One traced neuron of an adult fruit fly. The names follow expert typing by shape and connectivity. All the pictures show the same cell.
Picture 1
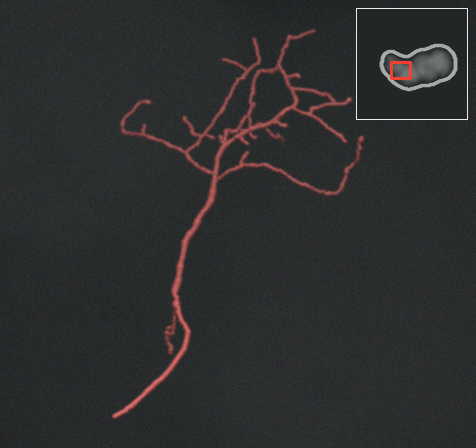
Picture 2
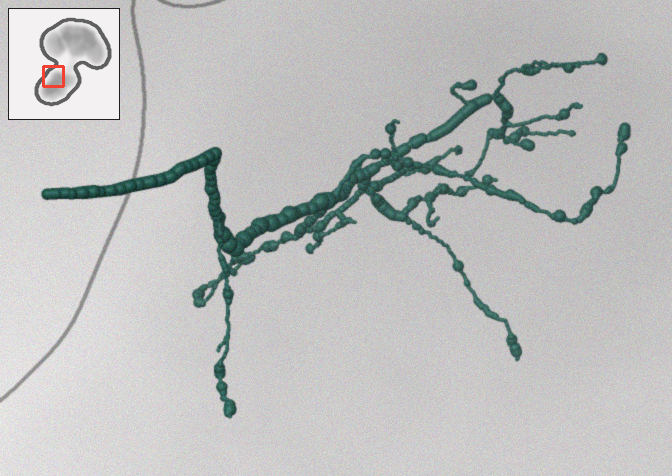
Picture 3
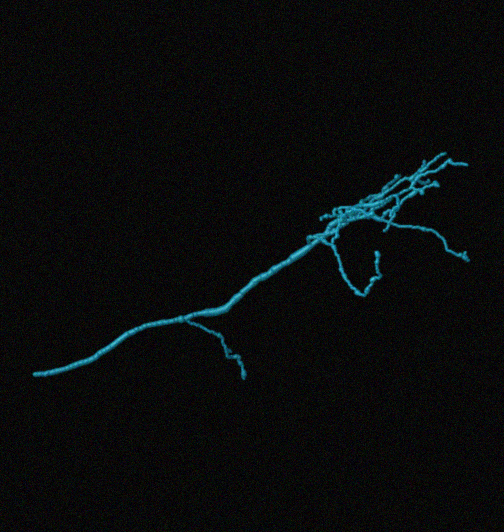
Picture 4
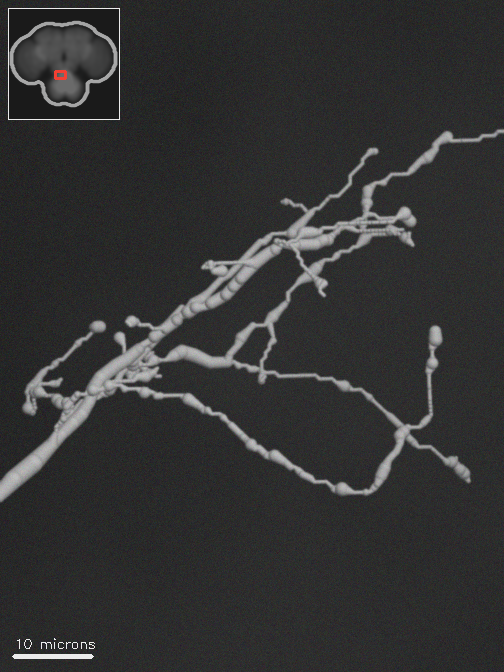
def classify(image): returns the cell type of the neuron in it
SNpp16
